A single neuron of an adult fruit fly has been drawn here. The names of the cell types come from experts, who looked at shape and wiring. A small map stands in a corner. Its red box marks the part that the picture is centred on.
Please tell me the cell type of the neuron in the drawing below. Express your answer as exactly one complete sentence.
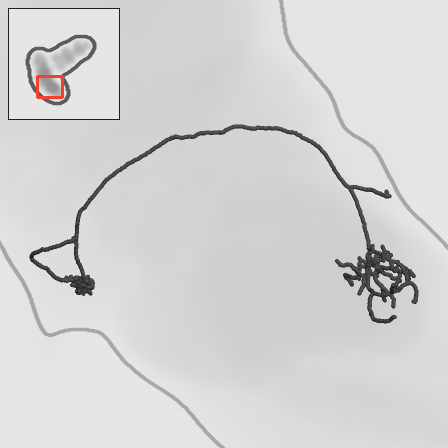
The cell type name for this neuron is DA3_adPN.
